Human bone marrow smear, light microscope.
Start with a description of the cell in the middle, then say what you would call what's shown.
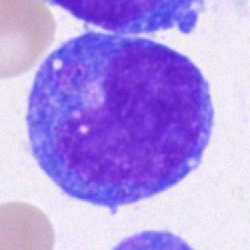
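The cell outline is round, and its cytoplasm is deep blue. On the upper-left side of the nucleus, a paler zone of cytoplasm lies against it. A few small clear vacuoles occupy the left part of the cell. This cell is a promyelocyte.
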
